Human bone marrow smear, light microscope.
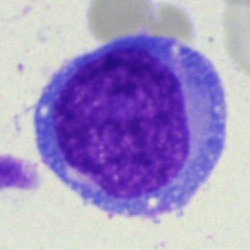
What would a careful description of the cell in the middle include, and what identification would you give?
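Outline round, edge slightly uneven. Cytoplasm a deep blue rim, widest on the right. Beside the nucleus on that side, a paler, whitish zone within the cytoplasm. Near the outer edge of the cytoplasm, a few small clear vacuoles. Conclusion: a blast.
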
